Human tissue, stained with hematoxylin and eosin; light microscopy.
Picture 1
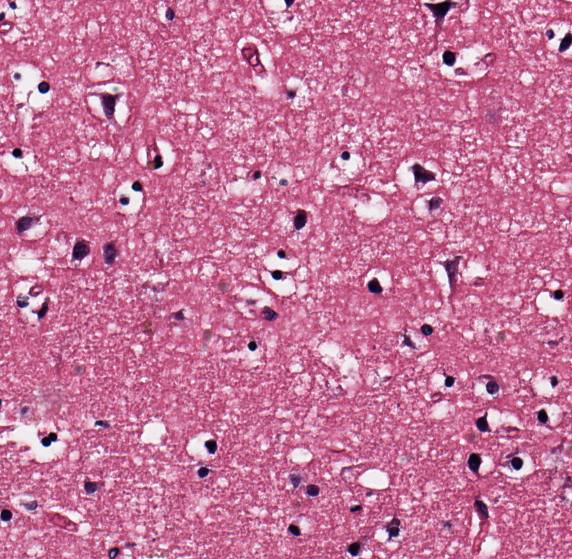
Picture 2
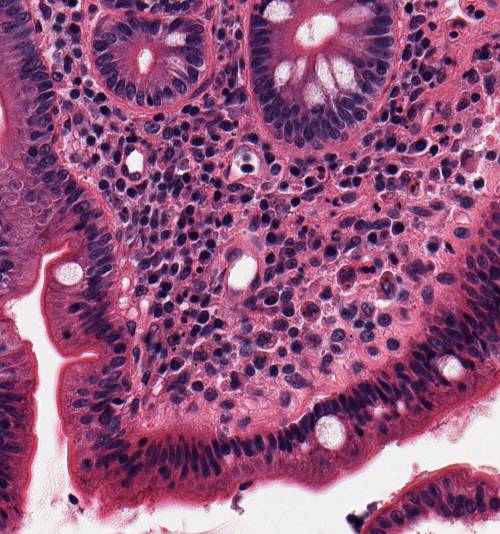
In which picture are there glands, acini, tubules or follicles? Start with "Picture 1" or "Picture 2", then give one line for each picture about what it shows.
Picture 2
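What picture 1 shows: No epithelium, glands or lumens are present anywhere in the field.
What picture 2 shows: At the top of the field two glands are cut in cross-section, each a ring of columnar cells around a small central lumen.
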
